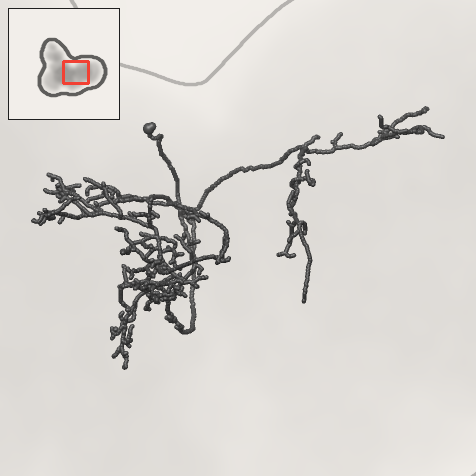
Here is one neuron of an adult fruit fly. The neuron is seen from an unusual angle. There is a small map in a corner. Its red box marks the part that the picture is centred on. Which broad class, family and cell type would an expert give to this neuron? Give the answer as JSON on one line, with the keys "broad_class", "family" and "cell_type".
{"broad_class": "central-brain intrinsic neuron", "family": "hemilineage DM1_antero_dorsal", "cell_type": "CB2706"}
